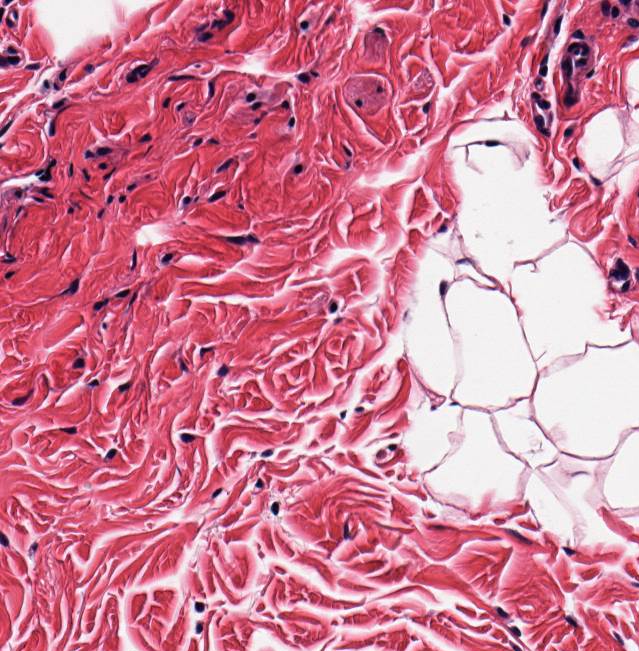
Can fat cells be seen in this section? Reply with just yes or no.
Yes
